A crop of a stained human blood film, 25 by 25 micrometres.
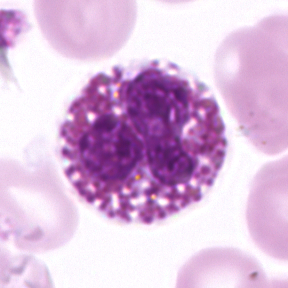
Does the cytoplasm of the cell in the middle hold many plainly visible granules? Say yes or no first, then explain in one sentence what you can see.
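Yes. The cytoplasm is packed with coarse, round granules.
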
